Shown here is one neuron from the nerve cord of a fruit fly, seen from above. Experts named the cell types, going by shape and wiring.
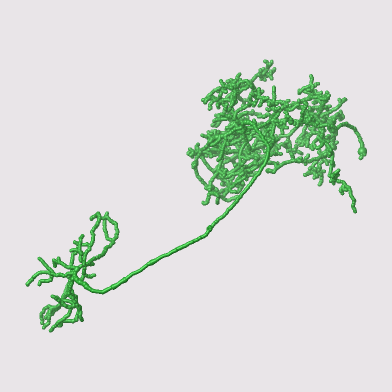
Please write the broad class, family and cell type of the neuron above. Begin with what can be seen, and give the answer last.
The picture shows dozens of branch ends. As drawn here it is wider than it is tall. This is a nerve-cord intrinsic neuron. The family is hemilineage 03A. It is of cell type IN03A005.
